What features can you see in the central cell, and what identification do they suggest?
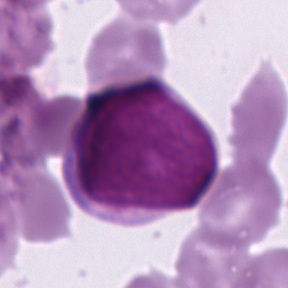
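Nucleus occupies most of the cell. Cytoplasm: no granules, no vacuoles. Outline smooth, without projections. Cell: myeloblast.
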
